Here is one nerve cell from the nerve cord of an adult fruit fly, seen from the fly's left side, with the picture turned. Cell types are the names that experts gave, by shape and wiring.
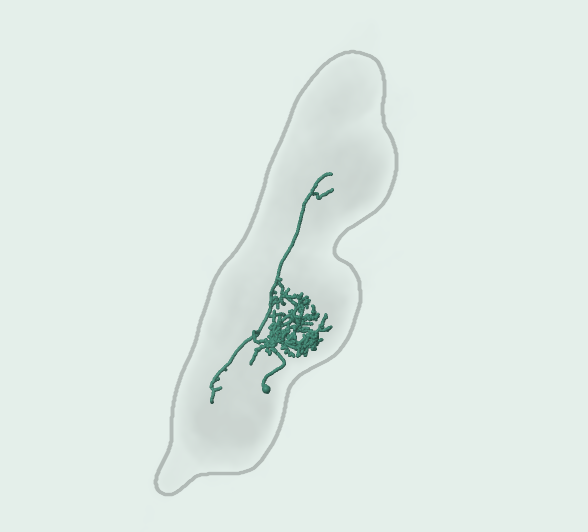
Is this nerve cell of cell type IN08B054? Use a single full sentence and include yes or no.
Yes, the nerve cell qualifies as cell type IN08B054.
